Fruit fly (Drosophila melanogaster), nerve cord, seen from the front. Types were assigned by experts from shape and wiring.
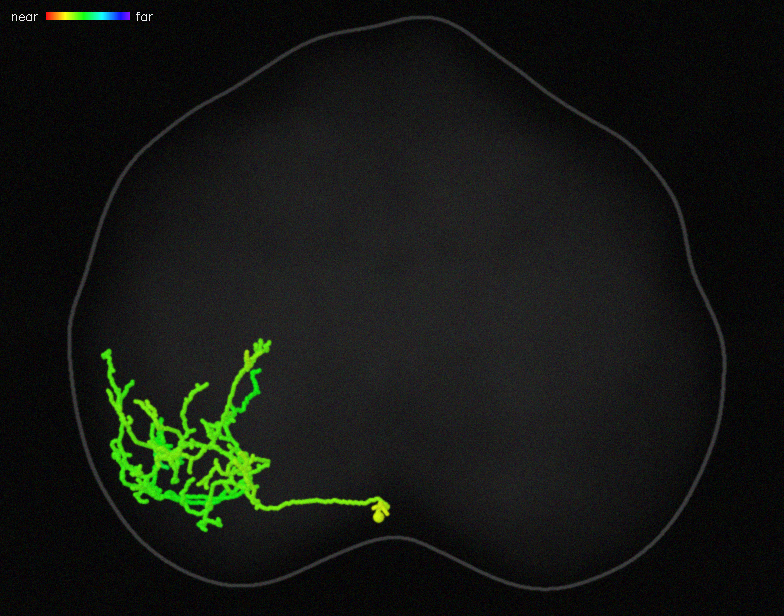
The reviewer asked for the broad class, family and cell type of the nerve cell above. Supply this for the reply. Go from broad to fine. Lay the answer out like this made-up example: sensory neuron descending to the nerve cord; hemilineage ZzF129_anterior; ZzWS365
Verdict: nerve-cord intrinsic neuron; hemilineage 14A; IN14A034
